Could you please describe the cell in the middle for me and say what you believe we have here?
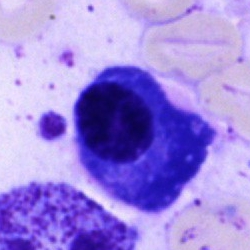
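Taking each point in turn, the outline is irregular, with bulging margins on the right side. Next, the nucleus sits off-centre toward the upper left. Then the cytoplasm: it is abundant and widest below and to the right of the nucleus. Finally, no granules are visible in it. The cell is a plasma cell.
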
